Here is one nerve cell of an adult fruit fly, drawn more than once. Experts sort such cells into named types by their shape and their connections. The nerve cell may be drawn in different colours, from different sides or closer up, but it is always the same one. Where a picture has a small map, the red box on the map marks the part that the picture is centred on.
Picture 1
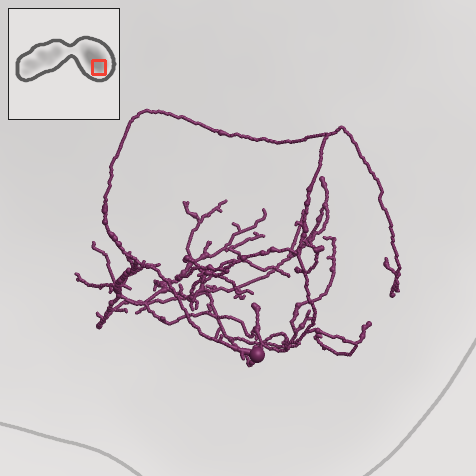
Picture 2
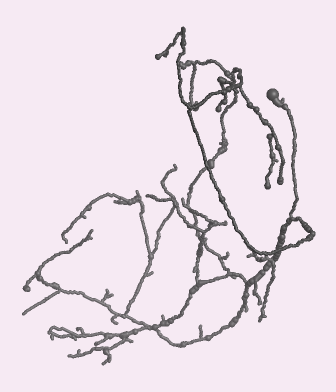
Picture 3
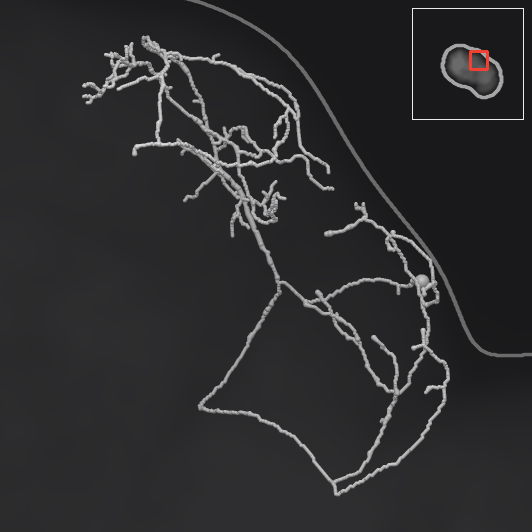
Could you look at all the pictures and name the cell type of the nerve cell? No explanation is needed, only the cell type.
CB0943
